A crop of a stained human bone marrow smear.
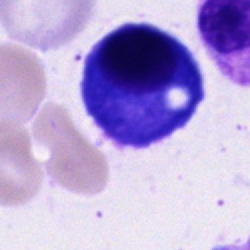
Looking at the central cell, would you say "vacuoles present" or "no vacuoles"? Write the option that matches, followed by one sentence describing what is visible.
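Vacuoles present. A single small round clear spot lies in the cytoplasm just below the nucleus on the right.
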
